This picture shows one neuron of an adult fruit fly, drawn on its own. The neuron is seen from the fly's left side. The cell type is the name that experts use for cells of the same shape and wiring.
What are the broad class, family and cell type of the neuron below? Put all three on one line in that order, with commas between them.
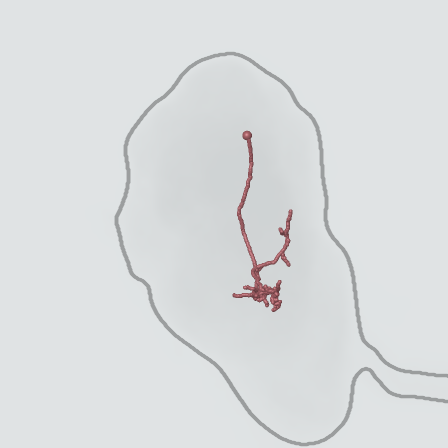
central-brain intrinsic neuron, hemilineage DM1_antero_ventral, WED101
